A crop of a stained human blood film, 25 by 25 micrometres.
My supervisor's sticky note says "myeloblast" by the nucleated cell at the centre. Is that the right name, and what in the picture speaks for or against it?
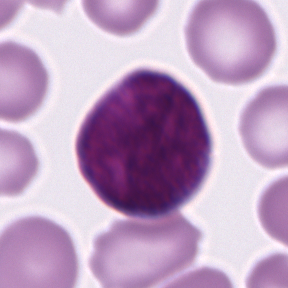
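Granules: none are visible anywhere in the cell.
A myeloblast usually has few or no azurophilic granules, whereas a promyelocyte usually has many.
This absence therefore goes with myeloblast and against promyelocyte. Outline: smooth and unbroken, with no projections standing out from the surface. Nucleus: stained deep purple, about 12 micrometres across, filling about 90% of the cell's area. Cytoplasm: at most a very thin rim around the nucleus, with no vacuoles. Size: the cell is about 13 micrometres across. Verdict: the name myeloblast fits this cell.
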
